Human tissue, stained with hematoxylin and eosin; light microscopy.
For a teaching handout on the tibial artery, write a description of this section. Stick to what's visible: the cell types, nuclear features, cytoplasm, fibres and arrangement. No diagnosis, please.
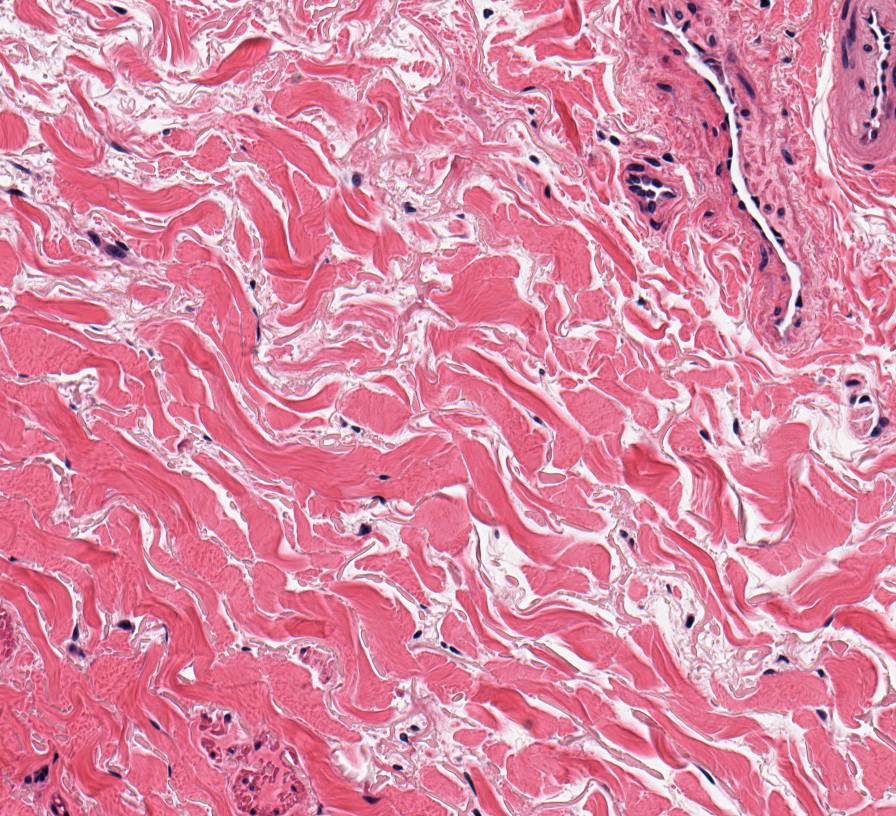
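Almost the entire field is filled by thick eosinophilic collagen bundles, which are wavy and interlace in several directions. Throughout, narrow white clefts holding faint wispy pale material separate the bundles. One further structure: a thick-walled vessel with a slit-like lumen at the upper right.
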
